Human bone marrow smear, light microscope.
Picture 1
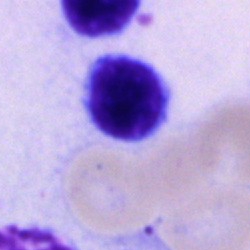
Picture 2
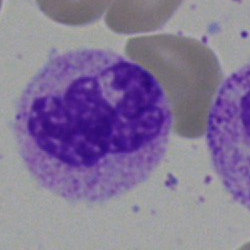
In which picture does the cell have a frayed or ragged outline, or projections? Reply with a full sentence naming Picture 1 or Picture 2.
The rough outline belongs to the cell in picture 1.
